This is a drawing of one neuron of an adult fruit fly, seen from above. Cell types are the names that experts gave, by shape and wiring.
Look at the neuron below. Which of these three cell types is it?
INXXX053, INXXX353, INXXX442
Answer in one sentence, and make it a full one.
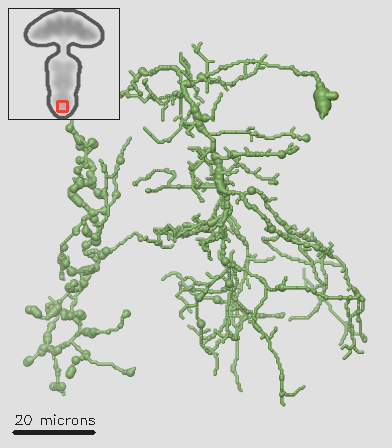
Within the cell type INXXX353 sits this neuron.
